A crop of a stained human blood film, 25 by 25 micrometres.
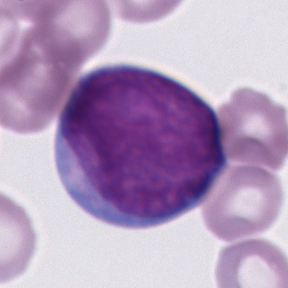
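Myeloblast: the outline looks smooth, round to slightly oval. Inside, the nucleus is oval and unlobed, and it sits off-centre, shifted toward the upper right of the cell. As for the chromatin, it is fine and evenly spread, and I see no coarse dark clumps in it.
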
